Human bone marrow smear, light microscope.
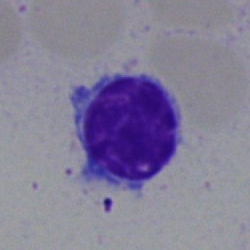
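Lymphocyte, the cell in the middle of this stained bone marrow smear. Notice first its roughly round outline. The cytoplasm forms only a thin rim around the nucleus, and you will find it widest on the left side. On that same left side, look closely at the edge: it carries small irregular blebs.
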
